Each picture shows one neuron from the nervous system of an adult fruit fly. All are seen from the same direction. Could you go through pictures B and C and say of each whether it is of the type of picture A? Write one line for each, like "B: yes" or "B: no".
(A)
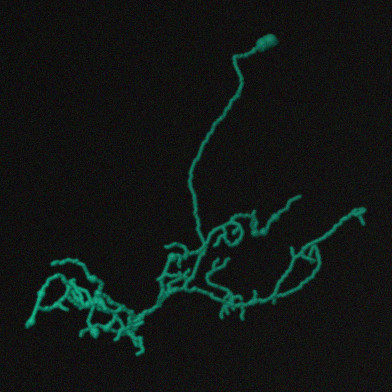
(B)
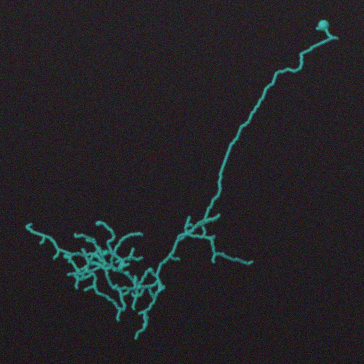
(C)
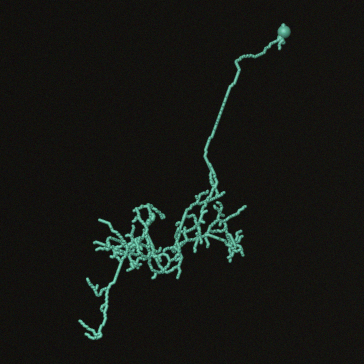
B: no
C: yes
